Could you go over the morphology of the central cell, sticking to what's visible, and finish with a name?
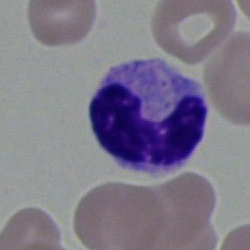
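Let me start with the chromatin: dark purple and dense, though I notice a few small paler spots. I can't make out any nucleoli in the nucleus. The cytoplasm strikes me as pale pinkish-lilac, and I find no vacuoles in it. This cell is a segmented neutrophil.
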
